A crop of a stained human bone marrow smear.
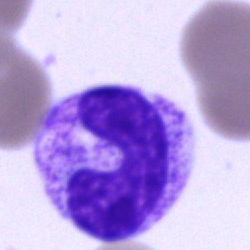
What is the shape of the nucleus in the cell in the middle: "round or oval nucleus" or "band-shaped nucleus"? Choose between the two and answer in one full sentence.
Its nucleus forms a horseshoe, C, U or S shape without separate lobes.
